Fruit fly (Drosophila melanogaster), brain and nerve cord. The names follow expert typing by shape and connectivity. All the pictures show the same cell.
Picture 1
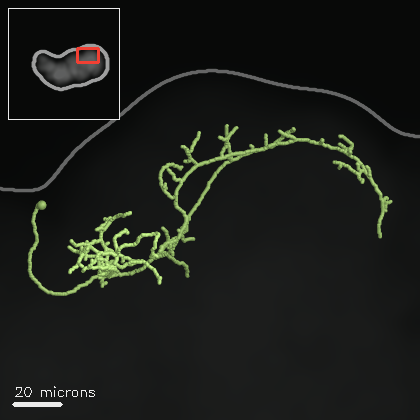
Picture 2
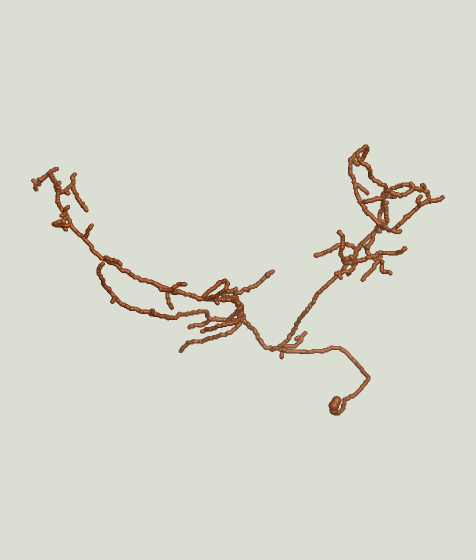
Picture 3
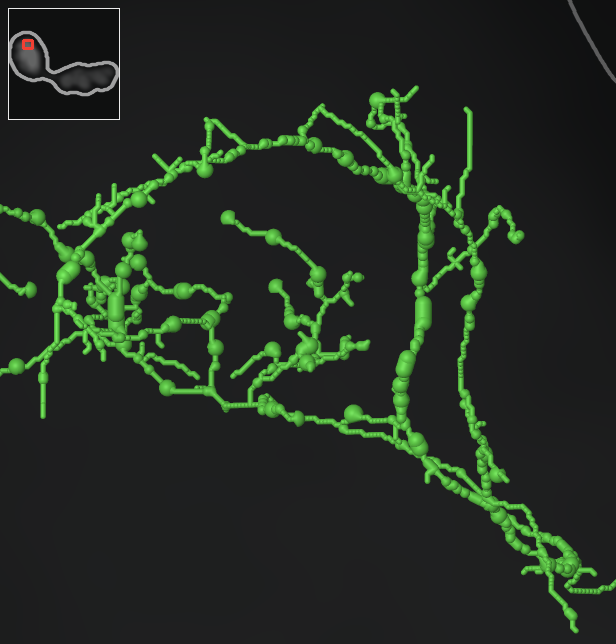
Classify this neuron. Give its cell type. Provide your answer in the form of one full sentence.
This neuron is typed as SMP320.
